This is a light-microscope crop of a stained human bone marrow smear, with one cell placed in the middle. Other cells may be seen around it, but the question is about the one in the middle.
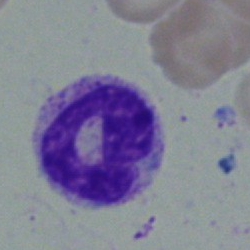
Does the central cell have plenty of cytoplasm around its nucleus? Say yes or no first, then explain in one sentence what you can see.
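No. The cytoplasm forms only a thin rim around the nucleus.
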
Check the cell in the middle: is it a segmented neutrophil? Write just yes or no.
no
